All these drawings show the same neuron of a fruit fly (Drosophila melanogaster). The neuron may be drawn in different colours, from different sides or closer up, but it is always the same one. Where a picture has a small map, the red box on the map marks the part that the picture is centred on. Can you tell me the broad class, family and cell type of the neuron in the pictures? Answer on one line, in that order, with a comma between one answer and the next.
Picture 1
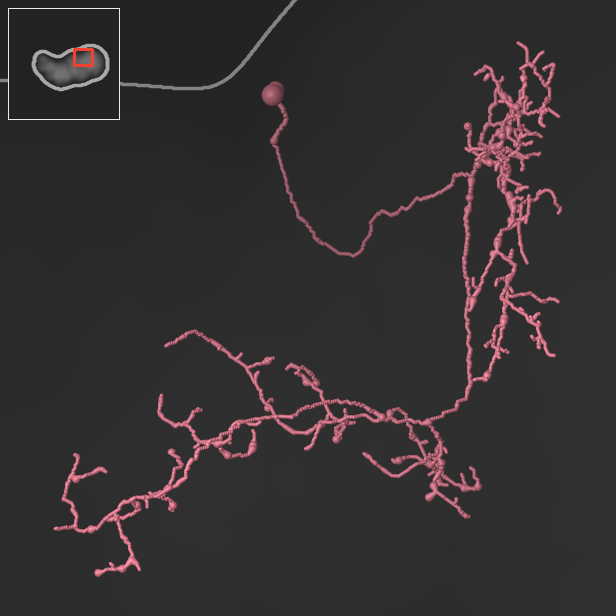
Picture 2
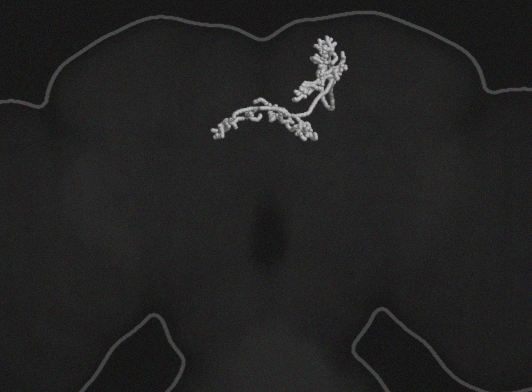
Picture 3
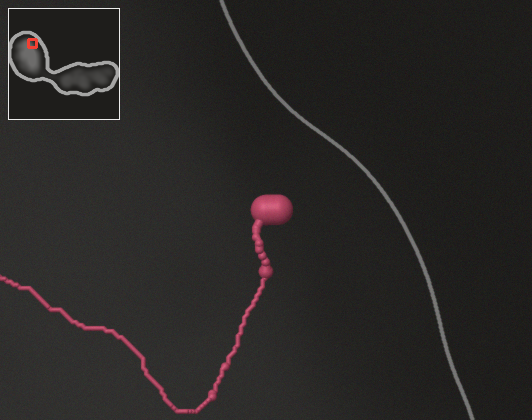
central-brain intrinsic neuron, hemilineage SIPp1, FB5B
